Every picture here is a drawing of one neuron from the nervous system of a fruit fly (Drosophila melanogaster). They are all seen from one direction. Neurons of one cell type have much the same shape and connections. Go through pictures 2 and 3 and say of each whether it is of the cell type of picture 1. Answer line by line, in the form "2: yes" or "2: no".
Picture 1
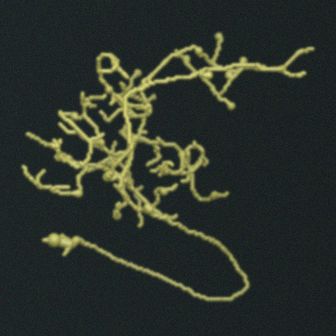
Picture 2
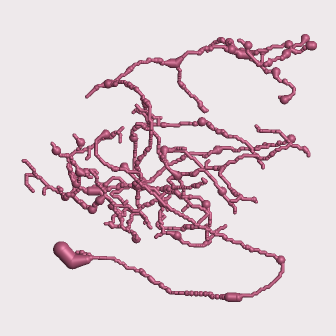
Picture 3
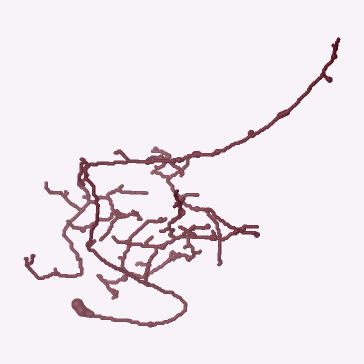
2: yes
3: yes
